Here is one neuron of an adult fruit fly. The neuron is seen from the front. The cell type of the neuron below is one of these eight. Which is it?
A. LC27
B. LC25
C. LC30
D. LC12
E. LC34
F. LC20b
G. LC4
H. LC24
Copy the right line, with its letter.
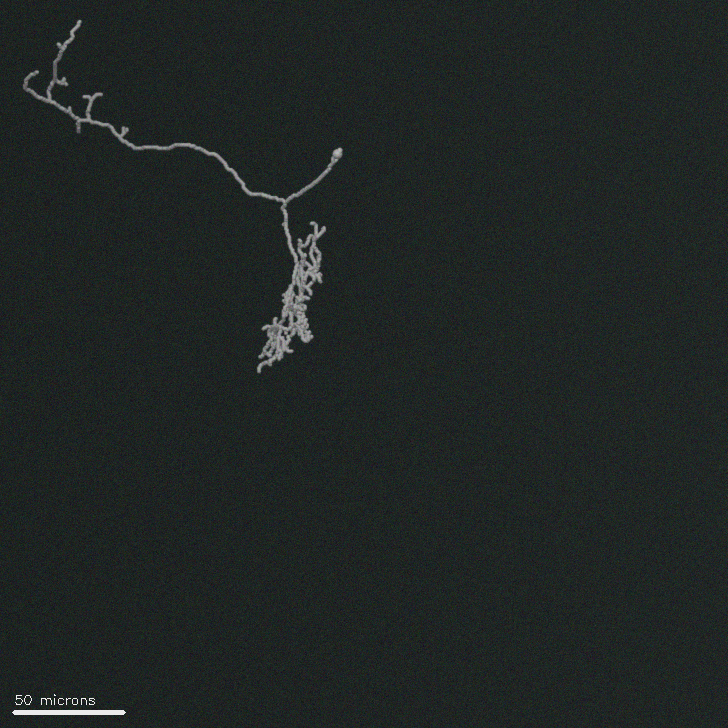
E. LC34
